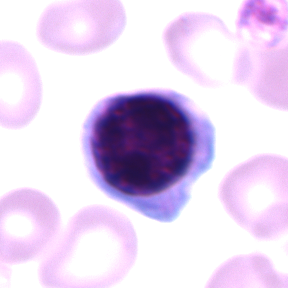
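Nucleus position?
Off-centre, toward the upper left.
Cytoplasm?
Narrow rim, broadest at the lower right; no vacuoles.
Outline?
Angular bulge at the lower right.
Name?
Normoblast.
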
